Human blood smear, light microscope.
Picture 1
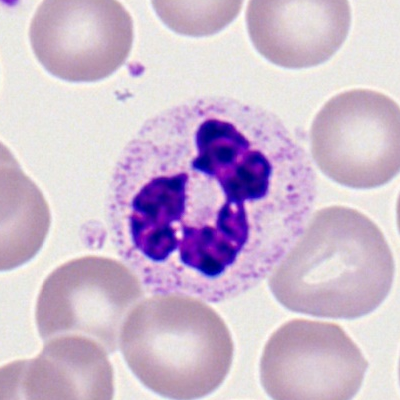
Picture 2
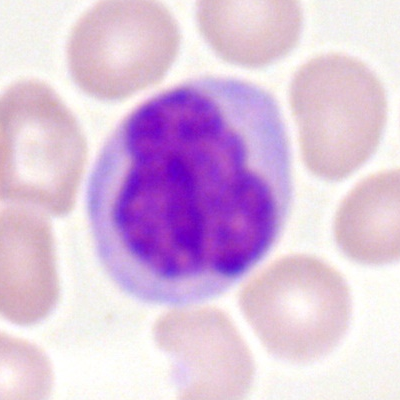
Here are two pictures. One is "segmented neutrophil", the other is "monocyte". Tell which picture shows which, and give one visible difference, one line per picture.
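Picture 1 – segmented neutrophil. Fine pink-violet granules are scattered throughout the cytoplasm.
Picture 2 – monocyte. No distinct granules are seen in the cytoplasm.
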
